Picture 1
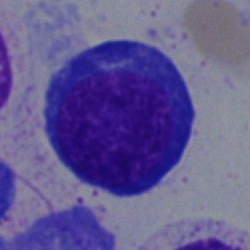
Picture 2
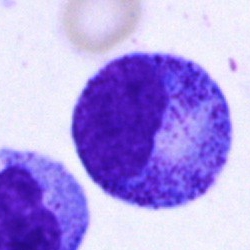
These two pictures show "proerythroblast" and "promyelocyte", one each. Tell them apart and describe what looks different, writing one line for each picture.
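In picture 1 we see a proerythroblast: No granules are seen in the cytoplasm.
In picture 2 we see a promyelocyte: Reddish-purple granules are scattered through the cytoplasm.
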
